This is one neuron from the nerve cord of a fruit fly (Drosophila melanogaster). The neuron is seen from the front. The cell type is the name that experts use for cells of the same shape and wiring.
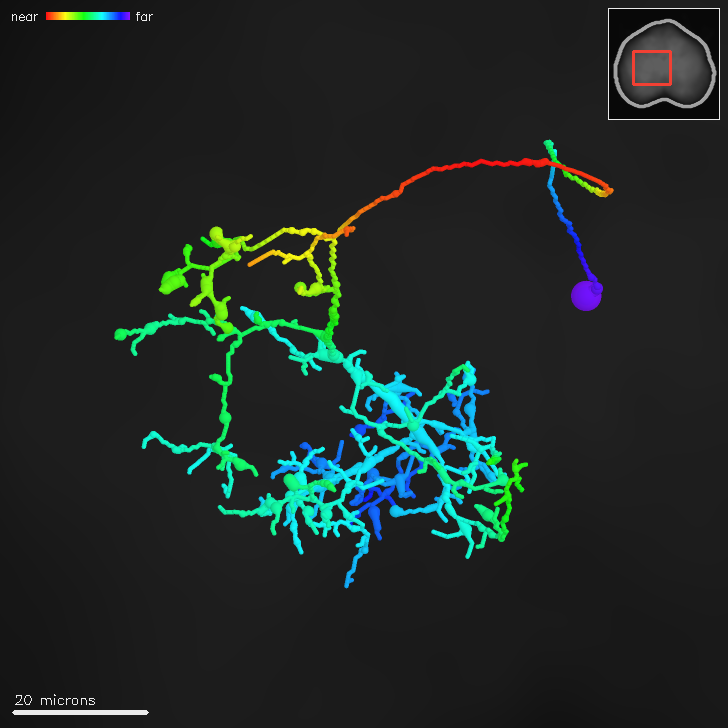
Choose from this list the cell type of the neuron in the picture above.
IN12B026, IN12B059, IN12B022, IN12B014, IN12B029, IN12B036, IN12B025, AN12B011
IN12B059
